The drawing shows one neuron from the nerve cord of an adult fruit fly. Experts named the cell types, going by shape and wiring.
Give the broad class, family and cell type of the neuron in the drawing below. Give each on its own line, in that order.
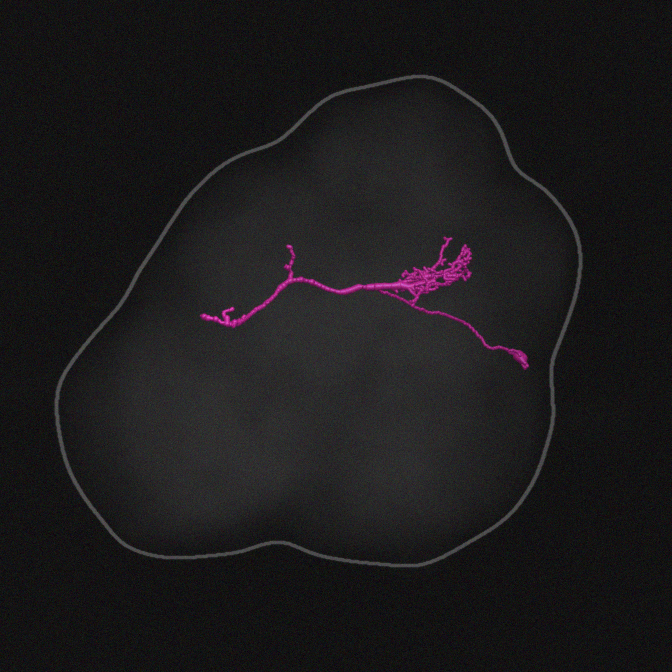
nerve-cord intrinsic neuron
hemilineage 08B
IN08B008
